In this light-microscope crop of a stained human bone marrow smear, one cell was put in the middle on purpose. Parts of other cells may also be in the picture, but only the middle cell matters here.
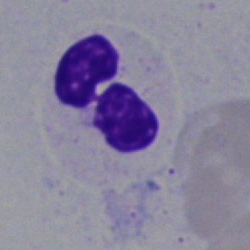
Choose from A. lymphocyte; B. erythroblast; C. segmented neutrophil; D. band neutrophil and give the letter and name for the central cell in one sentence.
It is a segmented neutrophil that occupies the centre of the crop, so option C is correct.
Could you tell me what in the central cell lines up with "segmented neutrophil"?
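What strikes me first is that the nucleus is split into two lobes, held together only by a thin strand.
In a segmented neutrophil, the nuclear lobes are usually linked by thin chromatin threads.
That thin strand between the two lobes goes with a segmented neutrophil. The chromatin, as I see it, is dense and stains dark purple.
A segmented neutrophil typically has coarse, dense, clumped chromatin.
The density of this chromatin fits that as well. The cytoplasm, for its part, is abundant and very pale grey-lavender.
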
